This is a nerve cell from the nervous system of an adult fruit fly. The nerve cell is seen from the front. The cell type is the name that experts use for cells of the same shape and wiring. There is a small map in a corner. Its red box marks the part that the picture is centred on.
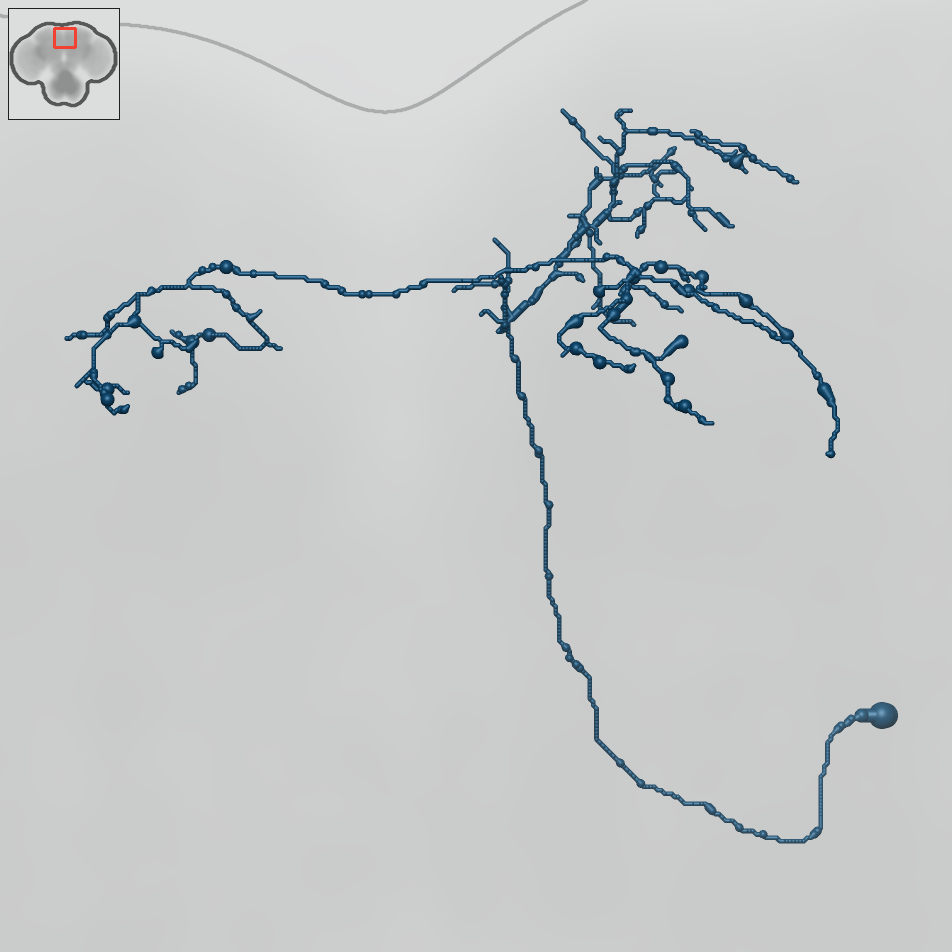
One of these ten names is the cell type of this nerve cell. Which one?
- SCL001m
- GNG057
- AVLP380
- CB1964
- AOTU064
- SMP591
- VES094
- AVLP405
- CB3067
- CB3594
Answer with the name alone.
SMP591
